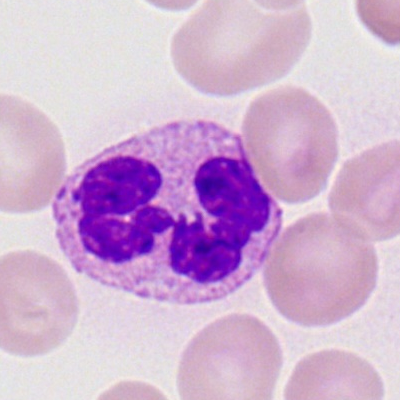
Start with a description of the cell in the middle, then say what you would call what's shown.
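What I notice first is a nucleus split into several separate lobes, grouped around a pale centre. Their chromatin looks dark purple and coarsely clumped. A fair rim of pale pinkish-lilac cytoplasm surrounds the nucleus, and it is filled with fine, faint lilac granules. I'd name it a segmented neutrophil.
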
